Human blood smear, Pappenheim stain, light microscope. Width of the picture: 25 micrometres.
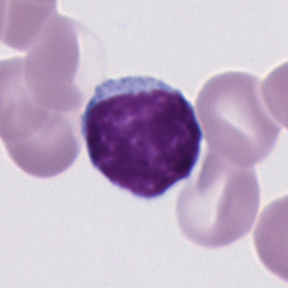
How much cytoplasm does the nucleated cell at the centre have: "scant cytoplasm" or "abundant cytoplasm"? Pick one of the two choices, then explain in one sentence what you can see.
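Scant cytoplasm. The cytoplasm is scant.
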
